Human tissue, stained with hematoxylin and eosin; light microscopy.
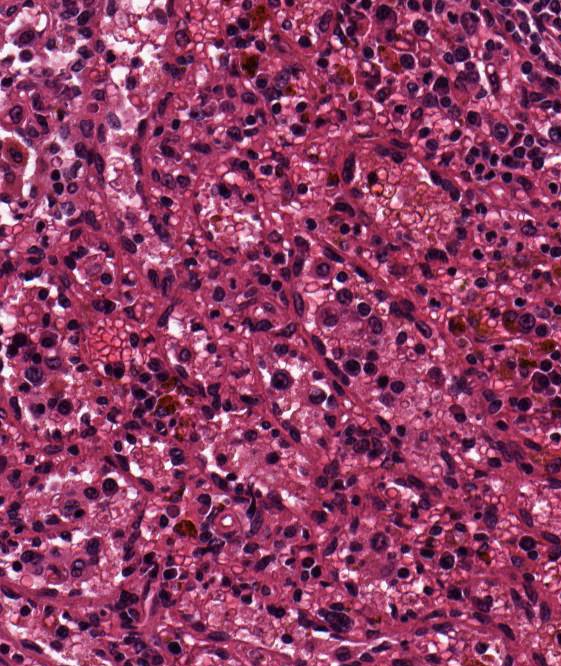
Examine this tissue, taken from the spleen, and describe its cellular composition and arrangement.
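Architecture: dense, solidly cellular sheets and small nests. Between the groups run thin, delicate strands bearing elongated spindle-shaped nuclei. Many small cells, dense round dark nuclei, scant cytoplasm, scattered among larger cells throughout. Intracellular brown granular pigment: scattered, including upper right and lower centre.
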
